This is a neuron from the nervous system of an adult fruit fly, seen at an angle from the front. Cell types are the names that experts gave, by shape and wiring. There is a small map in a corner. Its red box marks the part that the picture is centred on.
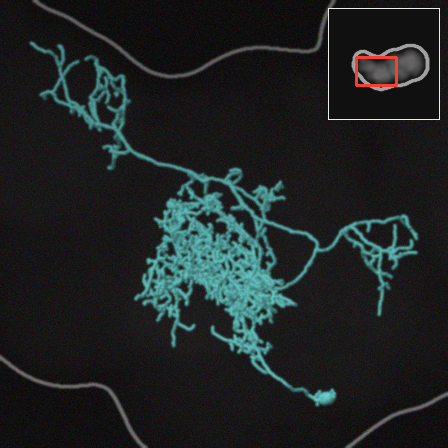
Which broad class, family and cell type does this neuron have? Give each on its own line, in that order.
nerve-cord intrinsic neuron
hemilineage 07B
IN07B006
